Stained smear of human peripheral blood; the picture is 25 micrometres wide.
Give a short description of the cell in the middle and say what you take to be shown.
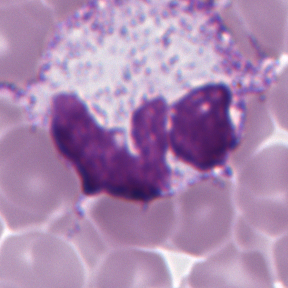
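The nucleus occupies the lower half of the cell. Cytoplasm is plentiful and very pale, nearly colourless, with small purple granules scattered thinly through it. These granules leave the nucleus uncovered, so its outline remains clearly visible. The cell is a segmented neutrophil.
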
